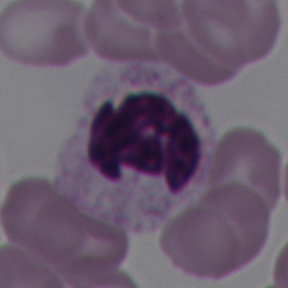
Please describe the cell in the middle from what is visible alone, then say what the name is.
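Several lobes to the nucleus, I'd say, and the chromatin looks dark purple and coarsely clumped. Plenty of pale pinkish-grey cytoplasm, holding many fine lilac granules. I'm looking at a segmented neutrophil.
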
